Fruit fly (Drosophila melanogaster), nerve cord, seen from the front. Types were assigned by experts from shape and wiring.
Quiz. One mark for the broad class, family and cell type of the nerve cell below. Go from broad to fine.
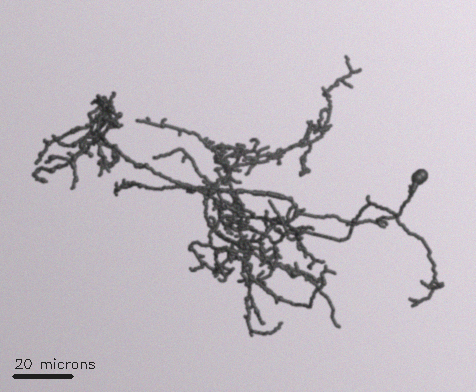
nerve-cord intrinsic neuron; hemilineage 18B; IN18B037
